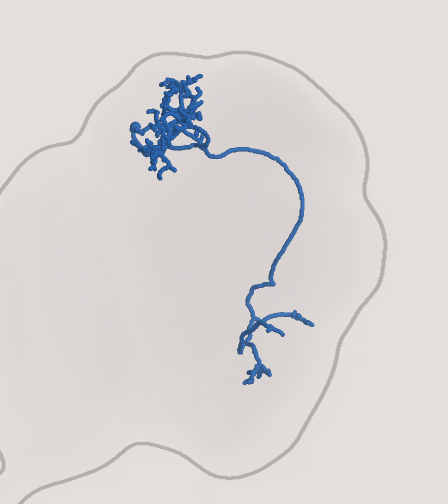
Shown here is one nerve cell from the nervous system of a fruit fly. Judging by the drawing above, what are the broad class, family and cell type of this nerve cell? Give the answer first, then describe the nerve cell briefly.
This is a central-brain intrinsic neuron. Its family is hemilineage SMPpv1. The cell type is LHPV11a1. As drawn here it is taller than it is wide.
